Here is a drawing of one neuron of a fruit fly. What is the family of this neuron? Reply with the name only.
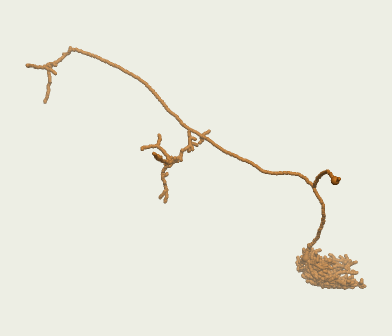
hemilineage VPNp1_lateral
